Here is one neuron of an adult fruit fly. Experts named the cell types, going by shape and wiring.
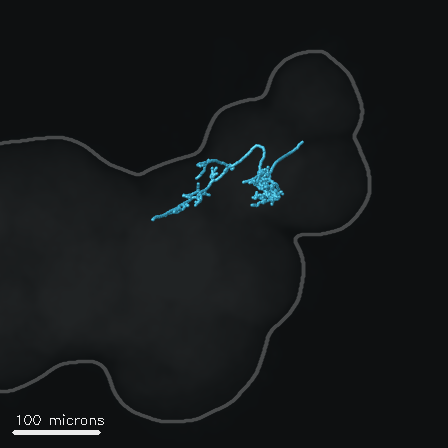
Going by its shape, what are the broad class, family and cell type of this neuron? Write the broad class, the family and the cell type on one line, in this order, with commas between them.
nerve-cord intrinsic neuron, hemilineage 06A, IN06A052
